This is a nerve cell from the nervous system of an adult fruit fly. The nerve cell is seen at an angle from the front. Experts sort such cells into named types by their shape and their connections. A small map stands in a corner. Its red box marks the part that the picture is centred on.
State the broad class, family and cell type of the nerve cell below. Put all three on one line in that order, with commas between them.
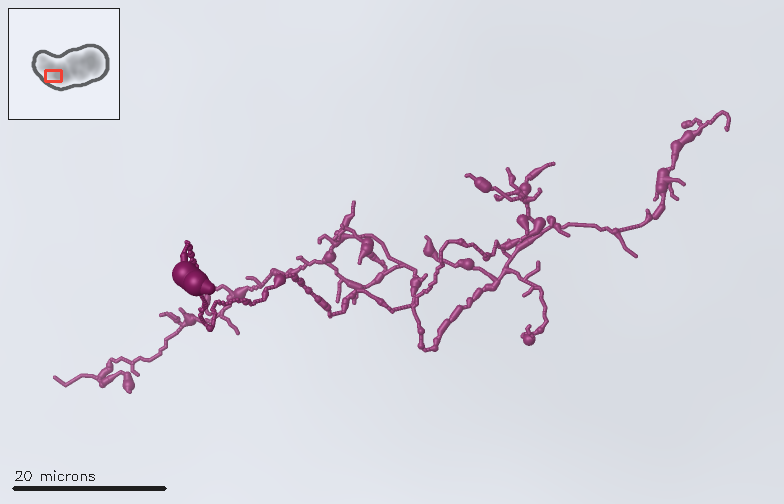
nerve-cord intrinsic neuron, hemilineage 09A, IN09A093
